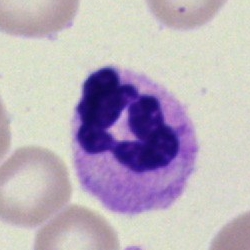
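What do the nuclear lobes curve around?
A small pale clear space near the middle of the cell.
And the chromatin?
Dense, clumped and dark purple.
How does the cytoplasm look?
Abundant and pale pinkish-lilac, with only fine, faint granules.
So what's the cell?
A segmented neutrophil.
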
